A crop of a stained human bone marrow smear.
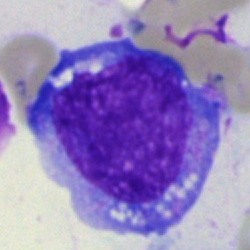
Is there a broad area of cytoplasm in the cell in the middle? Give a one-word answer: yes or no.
No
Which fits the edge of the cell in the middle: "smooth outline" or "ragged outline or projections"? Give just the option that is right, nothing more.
Ragged outline or projections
